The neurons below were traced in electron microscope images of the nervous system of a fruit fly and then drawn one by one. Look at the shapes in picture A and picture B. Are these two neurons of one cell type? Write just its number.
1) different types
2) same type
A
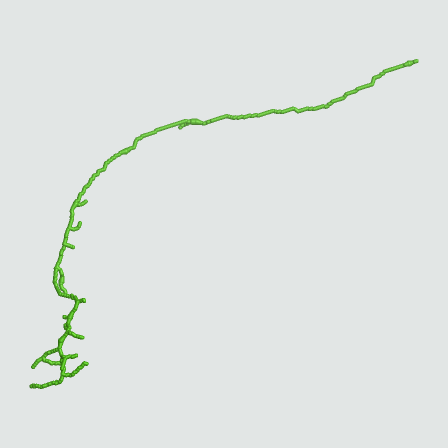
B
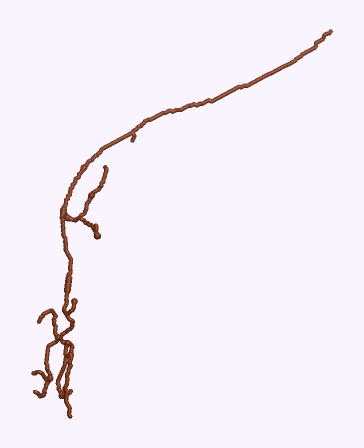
1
